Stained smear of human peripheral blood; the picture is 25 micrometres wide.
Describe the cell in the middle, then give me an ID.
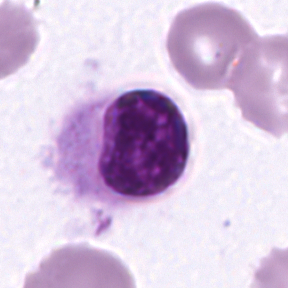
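Let me start with the nucleus: the chromatin is dense, dark purple and coarsely clumped. I can't make out any distinct nucleoli in it. Moving to the cytoplasm, it's a pale lilac colour, and I see no vacuoles there. So this is a plasma cell.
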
